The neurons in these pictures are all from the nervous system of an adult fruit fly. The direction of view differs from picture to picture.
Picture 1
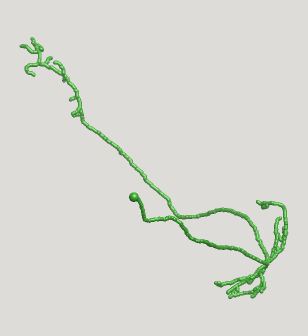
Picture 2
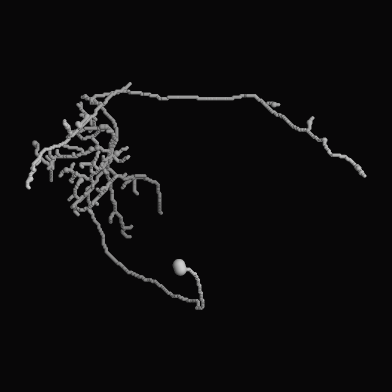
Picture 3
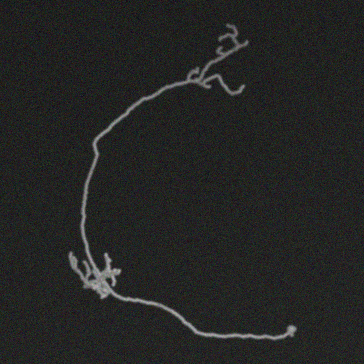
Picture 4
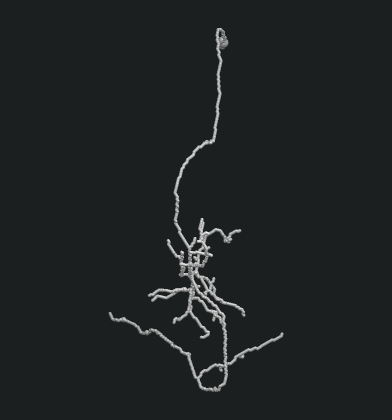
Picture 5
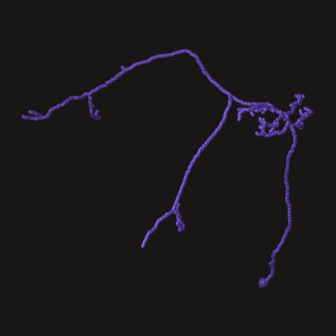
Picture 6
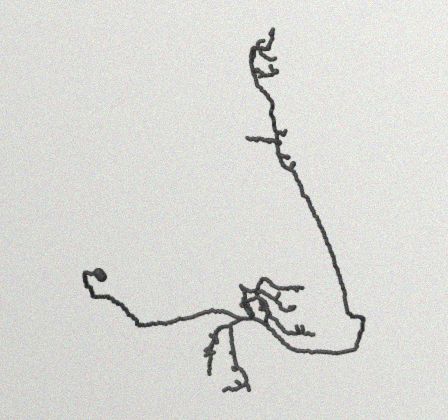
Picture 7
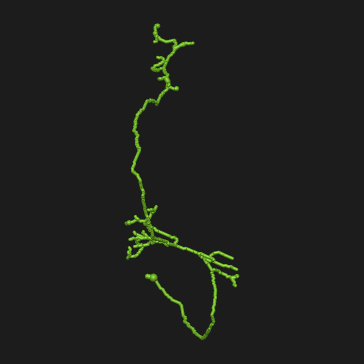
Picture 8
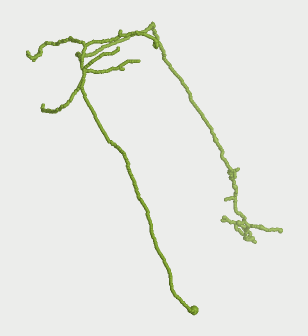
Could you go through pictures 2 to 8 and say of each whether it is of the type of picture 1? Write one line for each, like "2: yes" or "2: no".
2: no
3: yes
4: no
5: yes
6: yes
7: yes
8: yes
